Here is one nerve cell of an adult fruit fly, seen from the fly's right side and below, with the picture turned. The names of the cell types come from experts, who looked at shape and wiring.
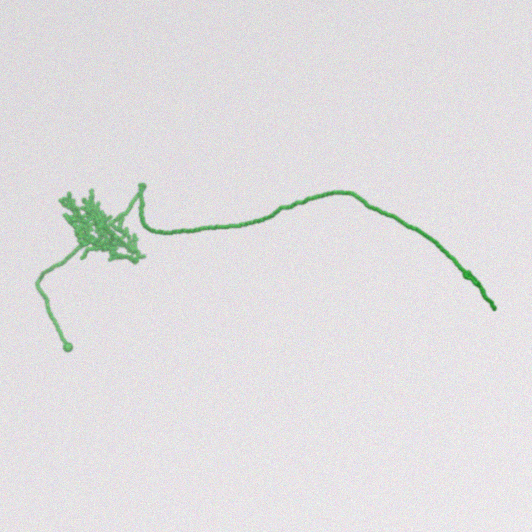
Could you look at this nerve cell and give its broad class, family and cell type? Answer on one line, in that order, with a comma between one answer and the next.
visual projection neuron, MeVP, MeVP6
